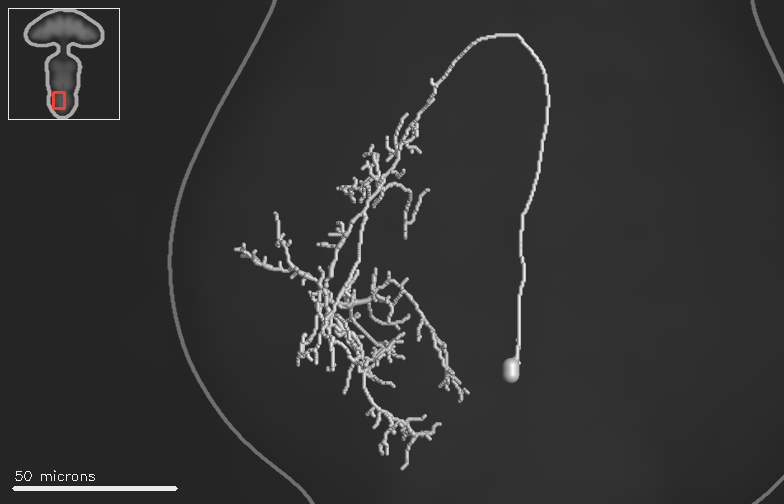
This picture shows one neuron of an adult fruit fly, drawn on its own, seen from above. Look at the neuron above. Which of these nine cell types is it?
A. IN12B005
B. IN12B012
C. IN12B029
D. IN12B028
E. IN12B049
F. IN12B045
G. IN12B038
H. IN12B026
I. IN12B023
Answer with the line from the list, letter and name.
H. IN12B026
